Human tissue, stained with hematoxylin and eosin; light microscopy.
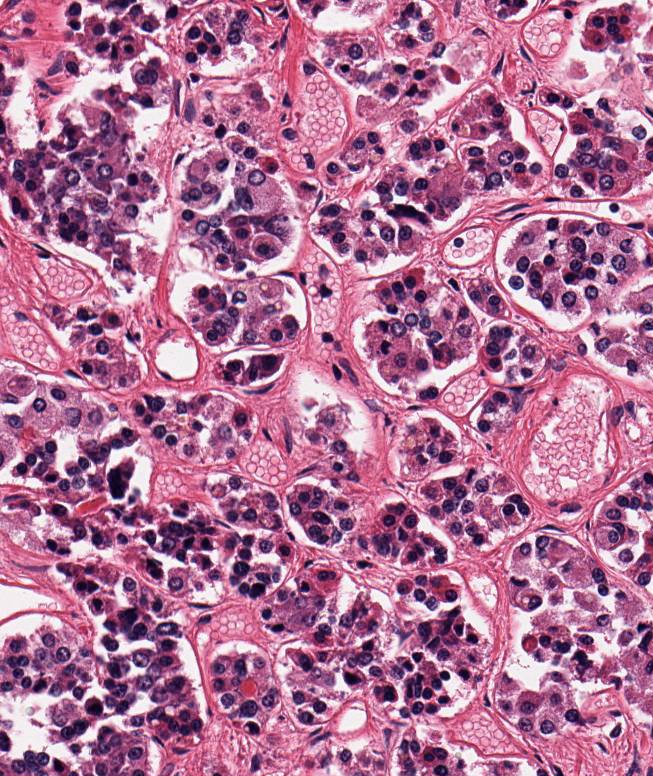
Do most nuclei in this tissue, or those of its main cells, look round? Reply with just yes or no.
Yes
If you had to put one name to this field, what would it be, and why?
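Pars distalis of the pituitary is the main tissue here. Cells sit in rounded nests with thin septa between. Thin-walled capillaries between nests, full of erythrocytes seen as pale round outlines.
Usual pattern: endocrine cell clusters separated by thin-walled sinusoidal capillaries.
Cell staining varies within nests, some granular pink-purple, some paler. No colloid-filled follicles, which sets it apart from the pars intermedia.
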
